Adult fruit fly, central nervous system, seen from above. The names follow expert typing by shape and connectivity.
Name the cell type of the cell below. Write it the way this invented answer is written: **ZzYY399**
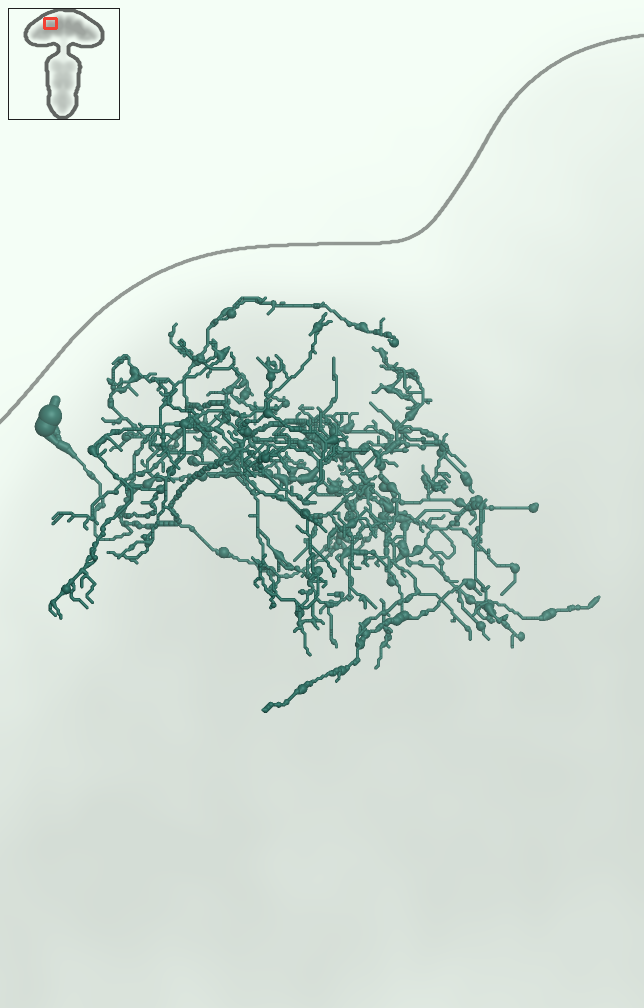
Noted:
**CB2538**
